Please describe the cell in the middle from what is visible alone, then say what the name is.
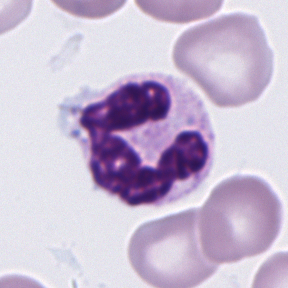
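Apart from a pale bluish ragged fringe projecting from its left edge, the cell outline is round and smooth. The cytoplasm is a pale pinkish-lilac and contains fine, faint pinkish granules. This is a segmented neutrophil.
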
